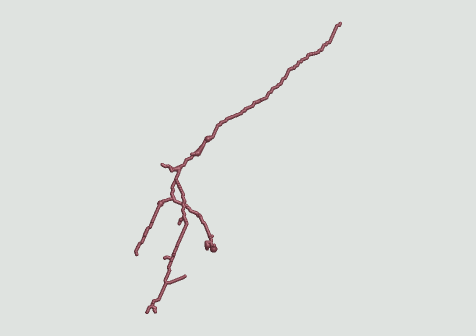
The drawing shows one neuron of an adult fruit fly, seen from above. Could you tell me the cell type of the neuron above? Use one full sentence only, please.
The neuron has SNta38 as its cell type.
